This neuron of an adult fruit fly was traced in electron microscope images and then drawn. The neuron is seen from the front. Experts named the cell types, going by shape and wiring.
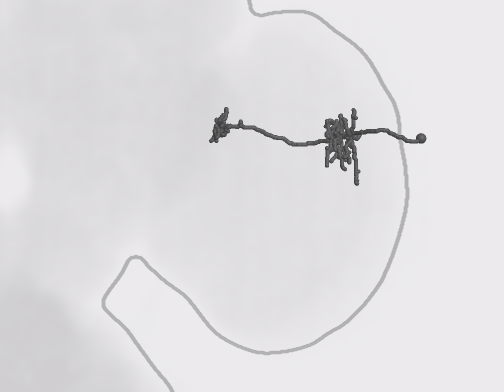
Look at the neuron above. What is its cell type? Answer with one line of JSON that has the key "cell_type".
{"cell_type": "Tm38"}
